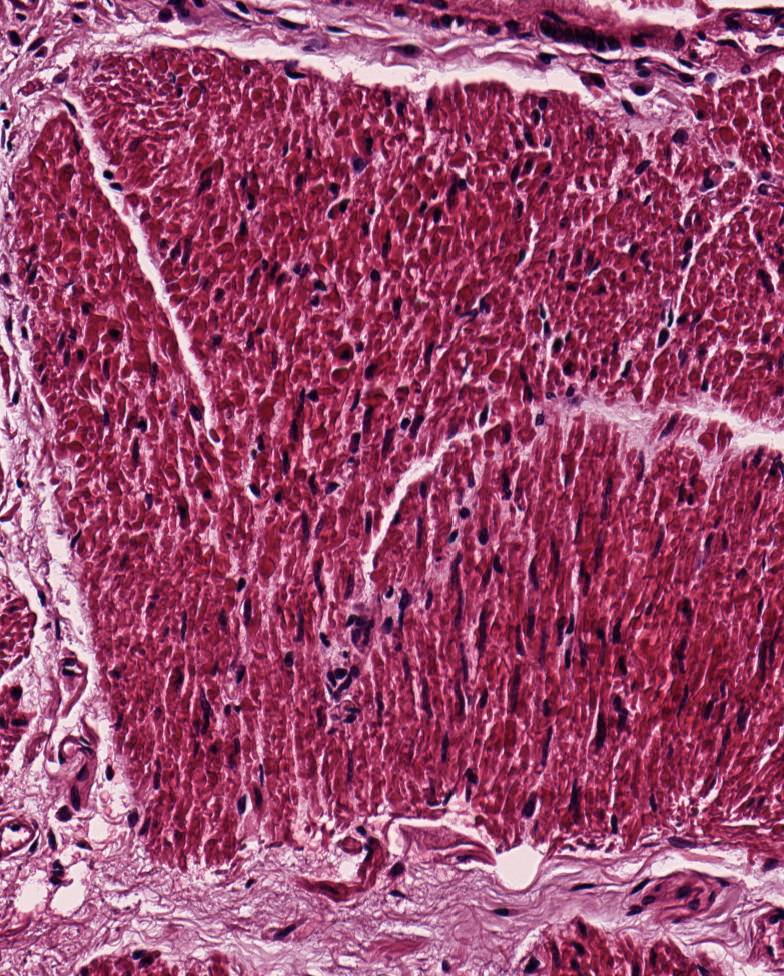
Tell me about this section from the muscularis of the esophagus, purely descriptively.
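A single large bundle of smooth muscle occupies most of the field. In its lower half, the muscle cells run mostly vertically, from top to bottom. Their nuclei are dark, elongated and cigar-shaped, and the cytoplasm stains a deep red-pink with eosin.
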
